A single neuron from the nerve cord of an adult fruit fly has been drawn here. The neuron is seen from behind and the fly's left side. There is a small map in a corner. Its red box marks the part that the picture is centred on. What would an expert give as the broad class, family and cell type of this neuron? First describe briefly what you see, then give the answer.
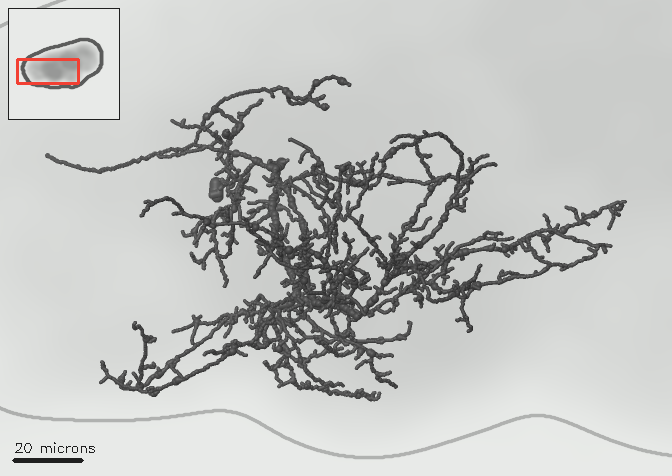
From left to right in the picture it spans about 170 microns. More than a hundred branch ends can be seen. Its broad class is ascending neuron. The family is hemilineage 08B. Its cell type is AN08B049.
